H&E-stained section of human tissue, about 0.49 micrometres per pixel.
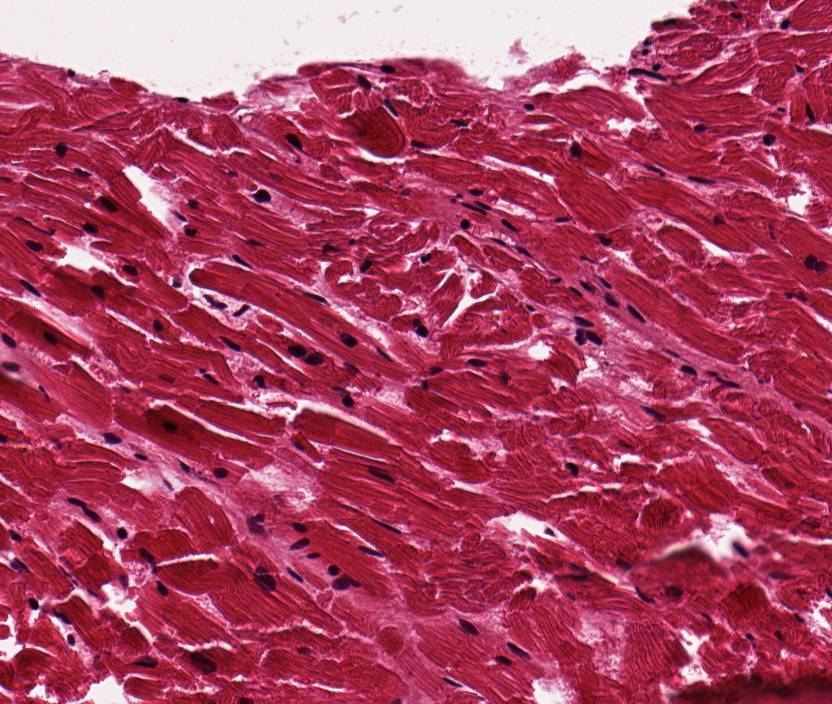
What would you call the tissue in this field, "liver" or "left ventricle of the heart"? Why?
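This is left ventricle of the heart. Muscle fibres fill the field.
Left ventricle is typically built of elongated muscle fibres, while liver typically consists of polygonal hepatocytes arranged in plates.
The fibres branch and join one another, and their deep pink-red cytoplasm shows fine lines along their length. No fat cells are present.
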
